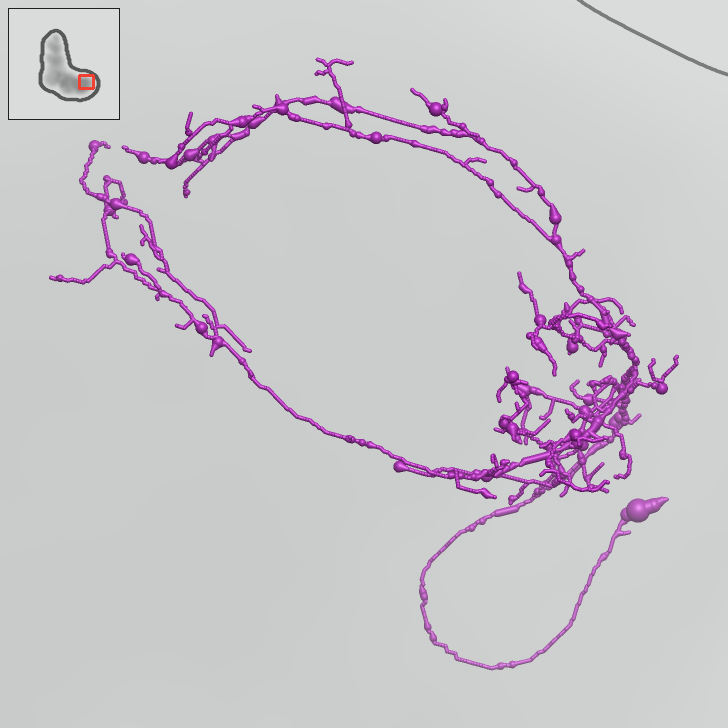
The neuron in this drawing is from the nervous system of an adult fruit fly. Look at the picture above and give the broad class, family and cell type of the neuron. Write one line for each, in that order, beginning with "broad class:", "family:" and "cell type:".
broad class: central-brain intrinsic neuron
family: hemilineage VLPl4_dorsal
cell type: SLP002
